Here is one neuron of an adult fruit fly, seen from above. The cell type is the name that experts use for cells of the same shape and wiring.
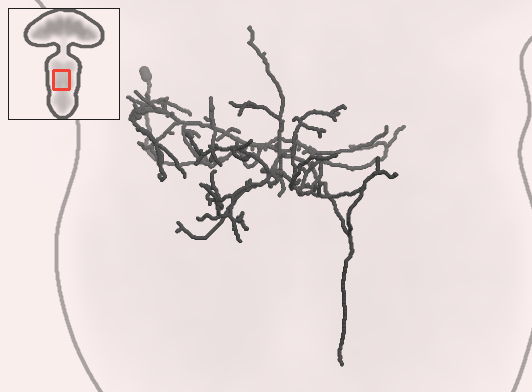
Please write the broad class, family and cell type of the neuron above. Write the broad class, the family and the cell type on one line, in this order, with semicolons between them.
nerve-cord intrinsic neuron; hemilineage 08B; IN08B051_c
